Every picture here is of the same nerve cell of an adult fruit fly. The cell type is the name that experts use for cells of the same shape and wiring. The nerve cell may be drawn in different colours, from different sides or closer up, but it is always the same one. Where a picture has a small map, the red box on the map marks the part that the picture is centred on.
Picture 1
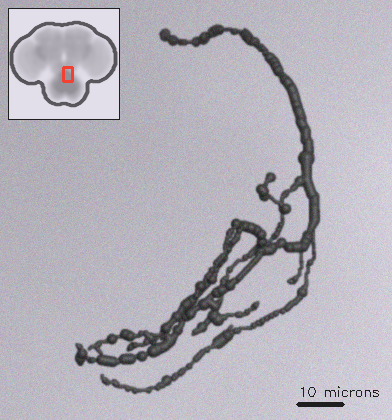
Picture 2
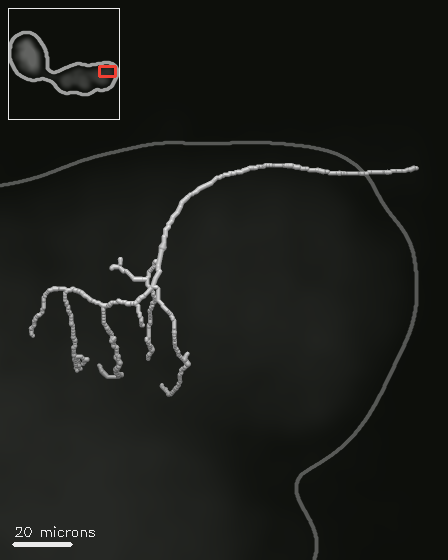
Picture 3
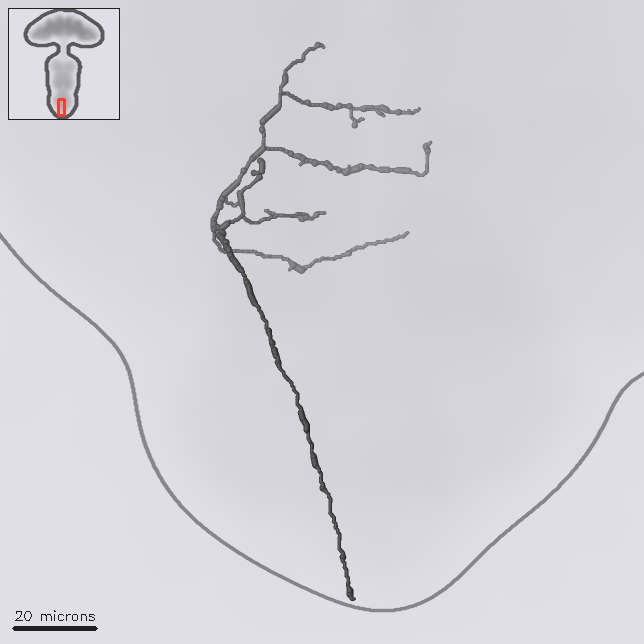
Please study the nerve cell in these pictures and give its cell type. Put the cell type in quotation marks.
"SNxx14"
